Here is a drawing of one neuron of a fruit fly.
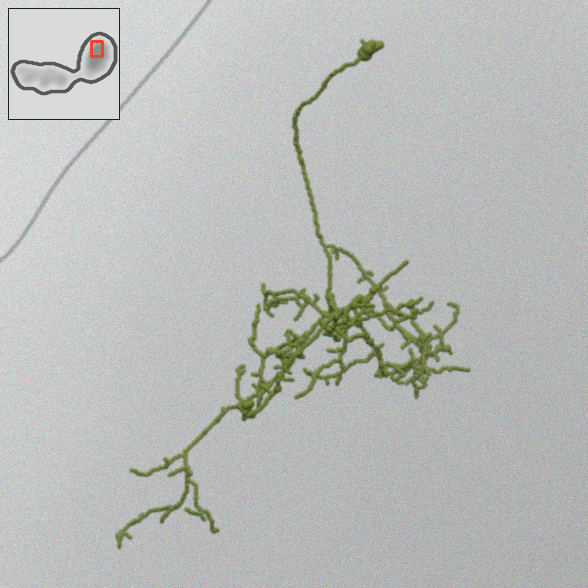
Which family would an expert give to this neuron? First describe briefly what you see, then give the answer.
The picture shows dozens of branch ends. As drawn here it is taller than it is wide. It is a central-brain intrinsic neuron. Its family is hemilineage SMPp&v1_posterior.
